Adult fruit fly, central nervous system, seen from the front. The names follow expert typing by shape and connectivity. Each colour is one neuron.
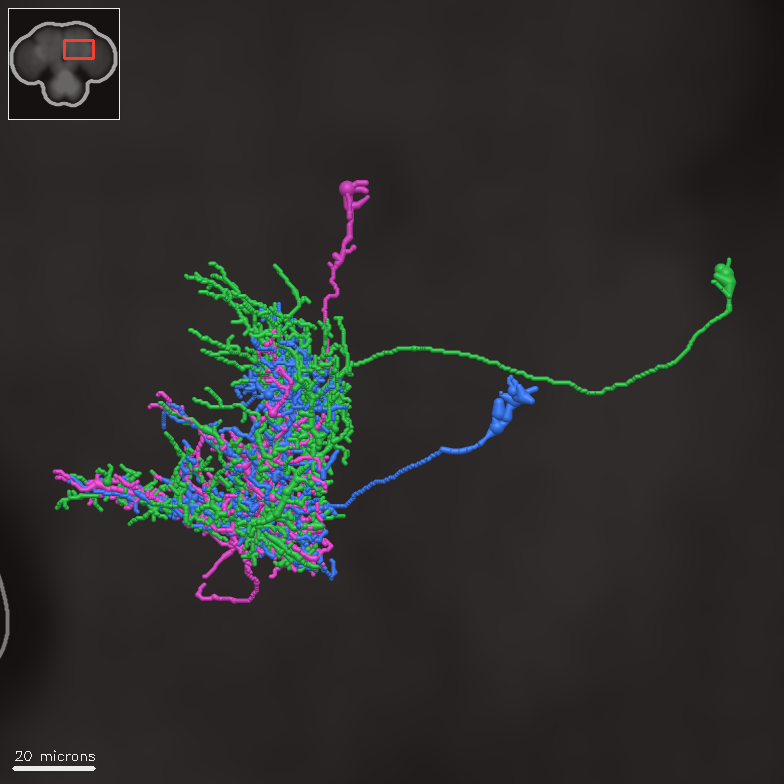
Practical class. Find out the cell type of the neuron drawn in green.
LAL051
